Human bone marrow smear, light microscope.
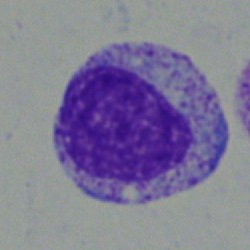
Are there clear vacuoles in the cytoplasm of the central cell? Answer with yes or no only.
Yes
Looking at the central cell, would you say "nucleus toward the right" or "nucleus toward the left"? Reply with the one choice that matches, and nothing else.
Nucleus toward the left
